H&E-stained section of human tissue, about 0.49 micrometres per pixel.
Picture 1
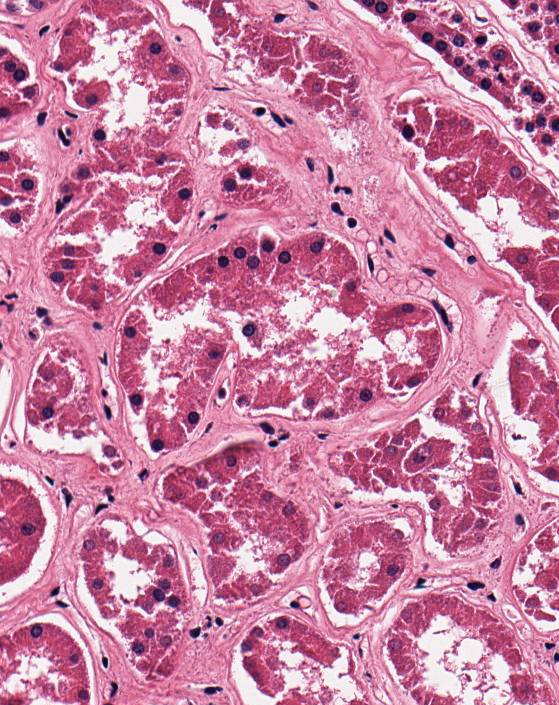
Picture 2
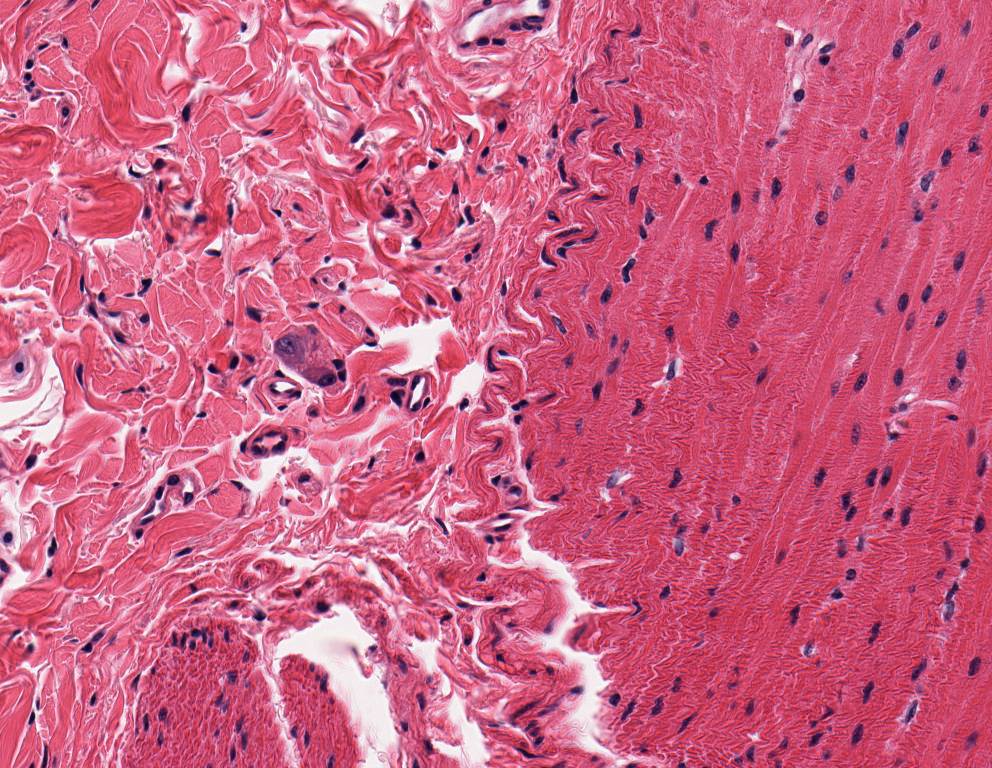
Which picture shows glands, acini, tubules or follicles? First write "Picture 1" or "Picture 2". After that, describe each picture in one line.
Picture 1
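Picture 1: The whole field is filled with closely packed rounded and oval tubular units separated by narrow bands of stroma.
Picture 2: No epithelium or glands are present anywhere in the field.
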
